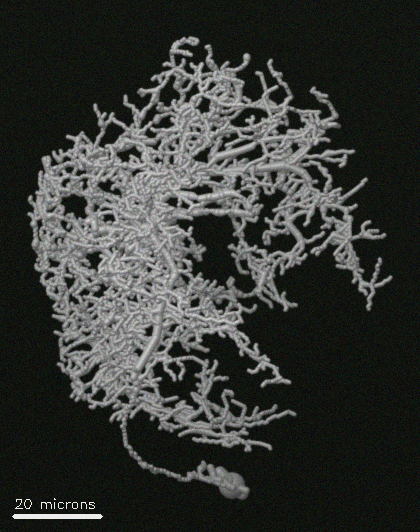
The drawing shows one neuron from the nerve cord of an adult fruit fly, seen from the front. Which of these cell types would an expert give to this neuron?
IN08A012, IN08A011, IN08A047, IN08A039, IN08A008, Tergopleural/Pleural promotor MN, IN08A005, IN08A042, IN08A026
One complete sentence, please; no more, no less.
This neuron is typed as IN08A005.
